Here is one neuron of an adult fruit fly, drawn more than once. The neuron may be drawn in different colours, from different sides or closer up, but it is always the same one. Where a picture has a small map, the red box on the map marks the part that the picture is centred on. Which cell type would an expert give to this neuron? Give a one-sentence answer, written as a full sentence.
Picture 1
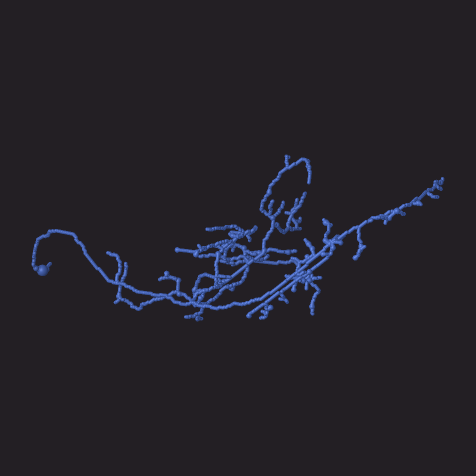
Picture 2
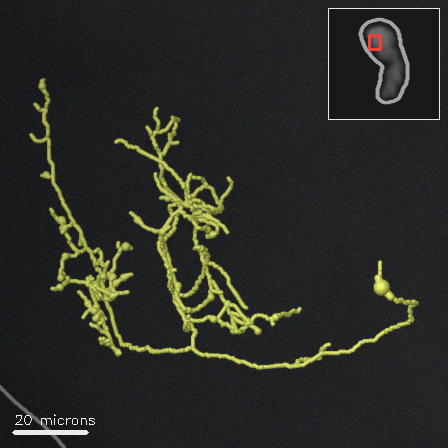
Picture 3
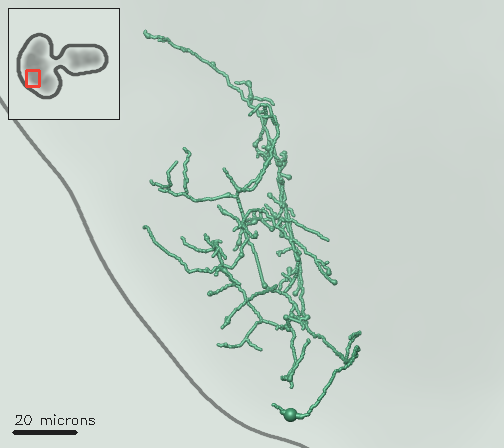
This neuron is of the type SLP138.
